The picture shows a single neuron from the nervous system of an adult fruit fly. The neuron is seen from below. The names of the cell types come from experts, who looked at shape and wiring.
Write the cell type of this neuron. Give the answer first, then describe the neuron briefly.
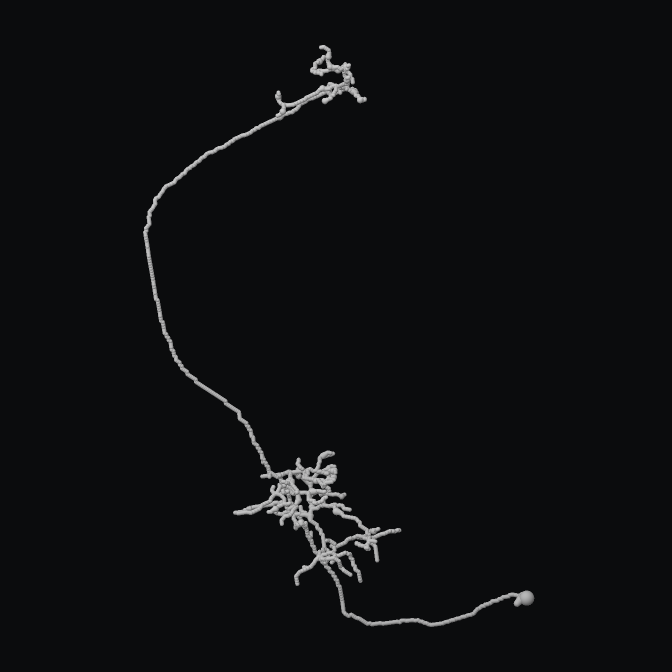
The cell type is Tm38. Its broad class is optic-lobe intrinsic neuron. Its cell body lies at the lower right of the picture. As drawn here it is taller than it is wide.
